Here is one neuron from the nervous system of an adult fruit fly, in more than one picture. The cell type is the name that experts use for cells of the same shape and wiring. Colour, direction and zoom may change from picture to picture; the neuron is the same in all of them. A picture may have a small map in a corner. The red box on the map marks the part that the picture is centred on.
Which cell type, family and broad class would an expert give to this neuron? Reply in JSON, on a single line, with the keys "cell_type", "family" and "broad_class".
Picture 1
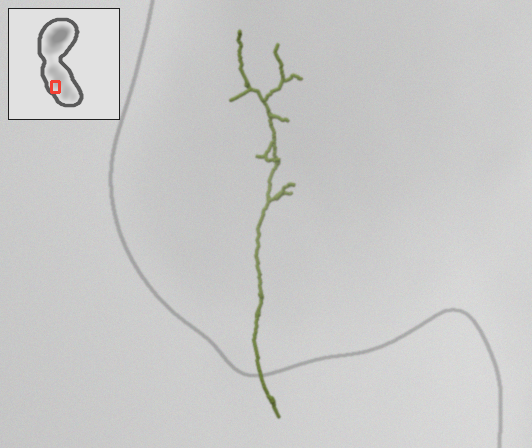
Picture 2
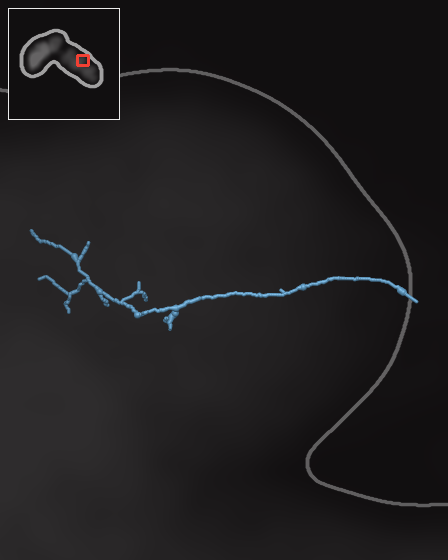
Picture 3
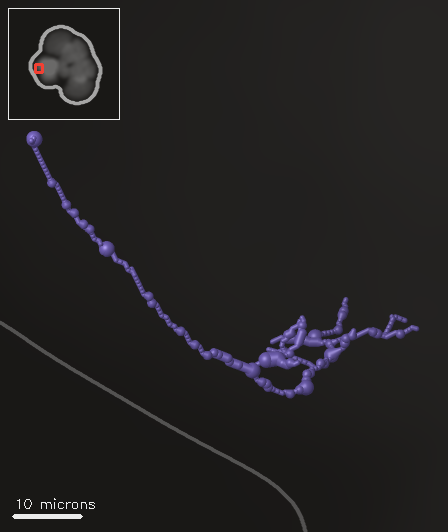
{"cell_type": "LgLG3", "family": "class gustatory", "broad_class": "sensory neuron entering the nerve cord"}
